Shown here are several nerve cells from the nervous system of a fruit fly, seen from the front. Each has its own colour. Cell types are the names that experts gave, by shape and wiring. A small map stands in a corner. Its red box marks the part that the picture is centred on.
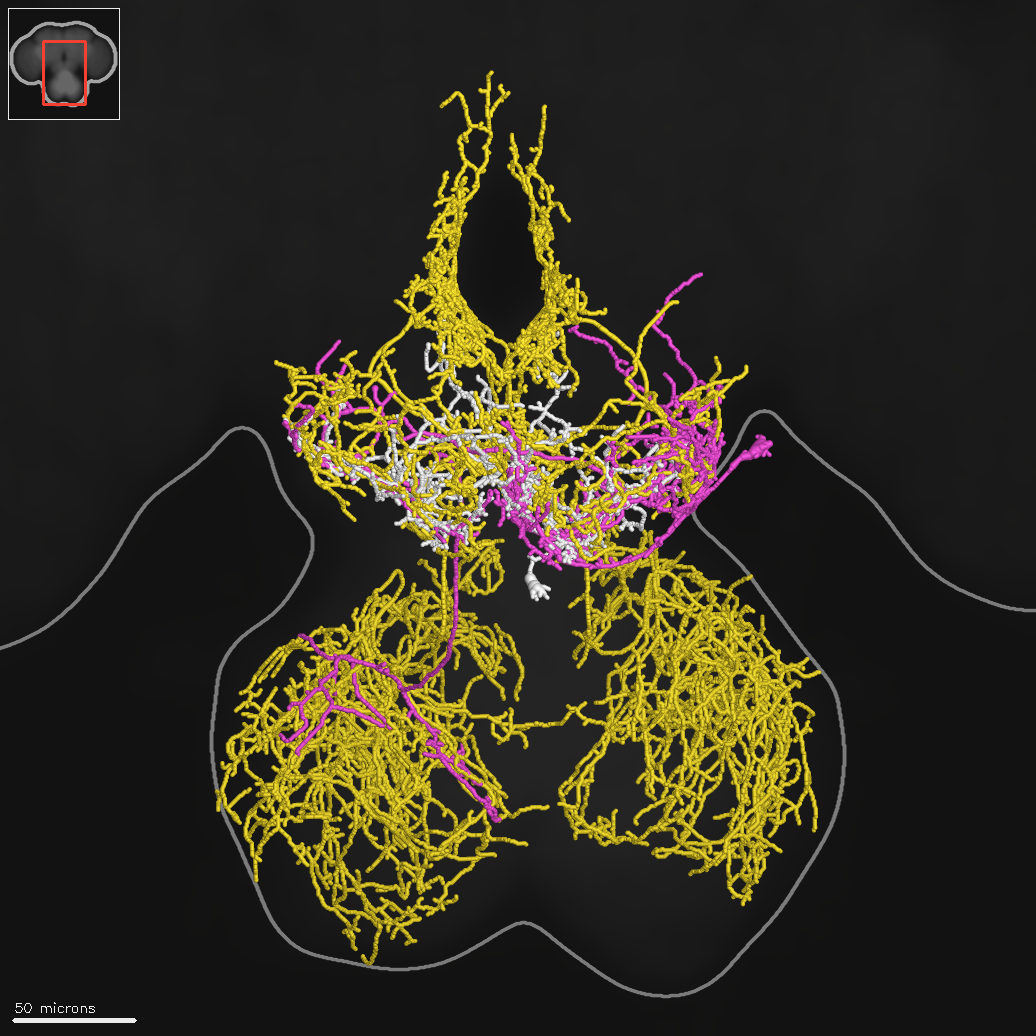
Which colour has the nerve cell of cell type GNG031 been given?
white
